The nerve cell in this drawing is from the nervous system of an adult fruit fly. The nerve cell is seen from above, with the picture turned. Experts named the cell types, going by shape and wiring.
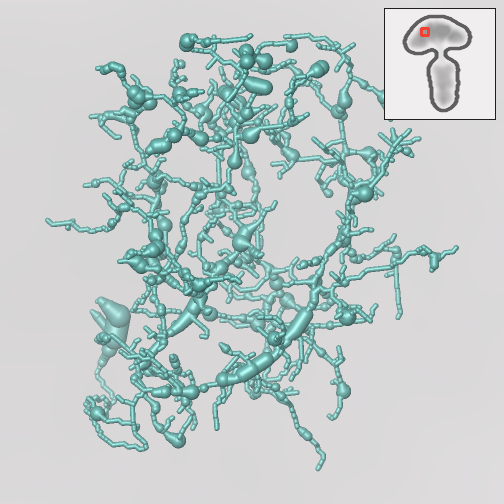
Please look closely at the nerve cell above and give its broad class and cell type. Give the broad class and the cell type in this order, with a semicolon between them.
central-brain intrinsic neuron; AVLP378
